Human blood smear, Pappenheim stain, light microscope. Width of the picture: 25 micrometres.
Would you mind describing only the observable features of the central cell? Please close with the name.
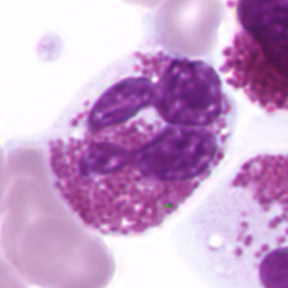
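The nuclear chromatin is dense and dark purple, with a few small paler spots. Coarse round reddish-purple granules of even size pack the cytoplasm, most crowded in the lower part of the cell, below the nucleus. The cell is an eosinophil.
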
